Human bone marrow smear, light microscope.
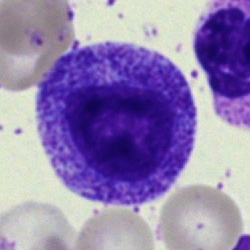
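Myelocyte, the cell in the middle of this stained human bone marrow smear: its outline is round and smooth, with no projections or blebs on the surface. A broad rim of cytoplasm runs all the way round the nucleus, densely filled with purple granules.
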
